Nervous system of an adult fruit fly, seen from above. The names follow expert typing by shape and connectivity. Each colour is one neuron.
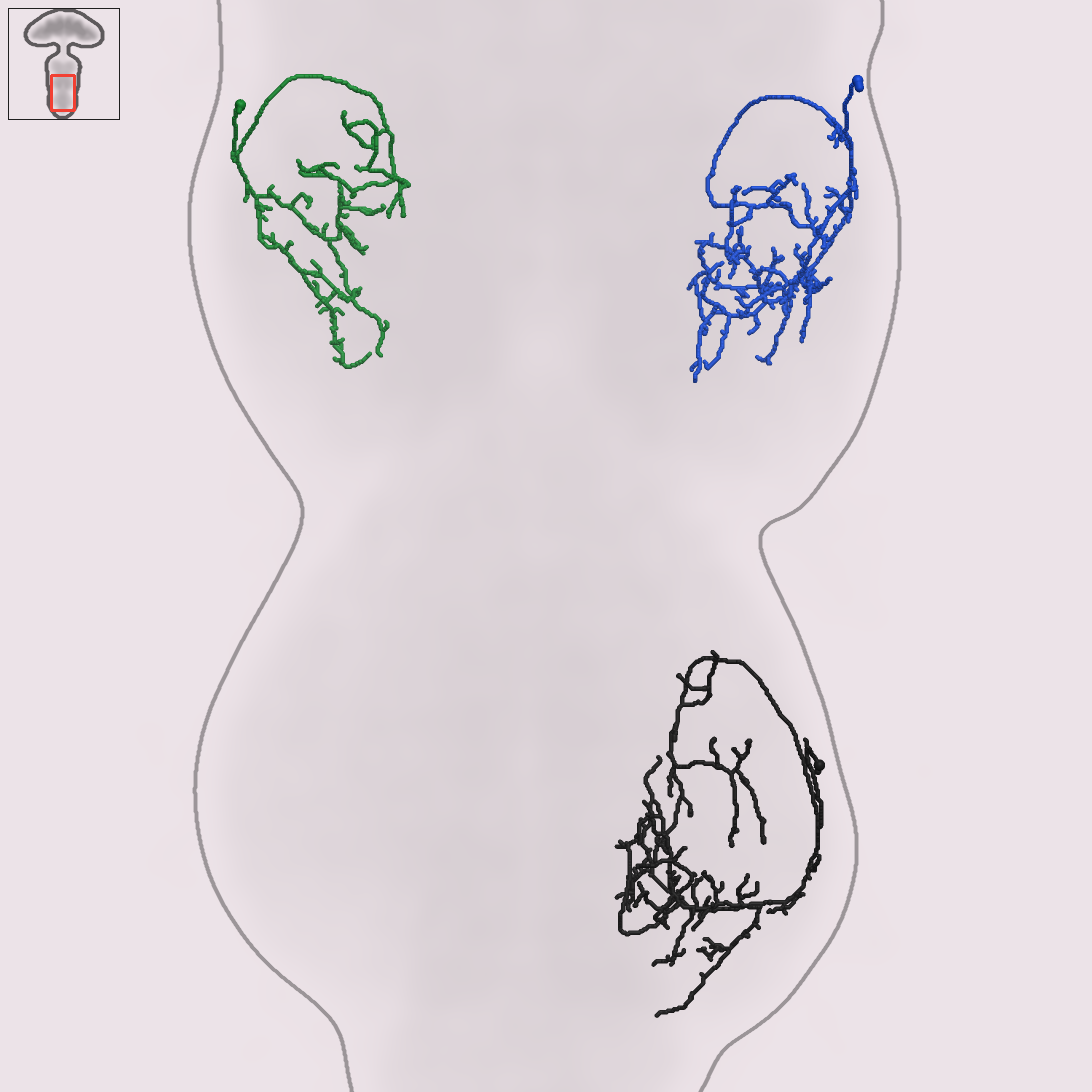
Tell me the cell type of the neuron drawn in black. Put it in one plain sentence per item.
The cell type is IN09A088.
